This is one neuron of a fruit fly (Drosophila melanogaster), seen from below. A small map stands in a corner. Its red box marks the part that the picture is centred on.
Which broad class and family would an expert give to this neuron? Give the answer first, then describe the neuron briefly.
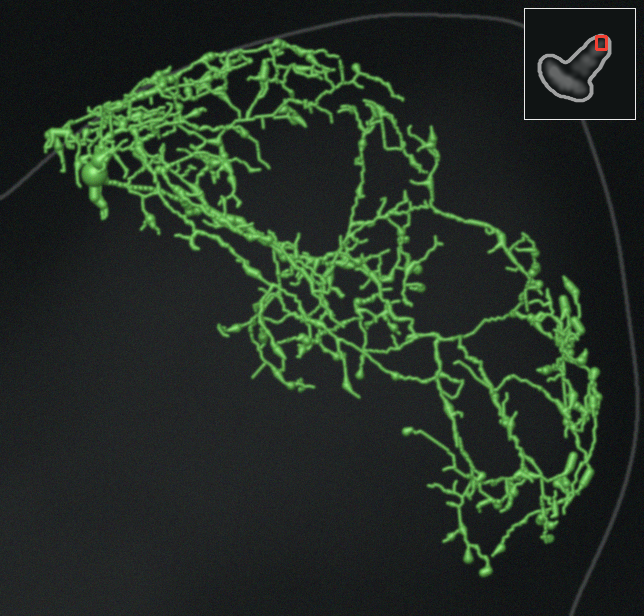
It is a nerve-cord intrinsic neuron. Its family is hemilineage 06A. The cell body can be seen at the upper left of the picture. The picture shows more than a hundred branch ends.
